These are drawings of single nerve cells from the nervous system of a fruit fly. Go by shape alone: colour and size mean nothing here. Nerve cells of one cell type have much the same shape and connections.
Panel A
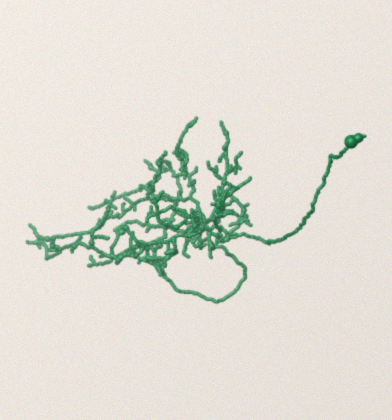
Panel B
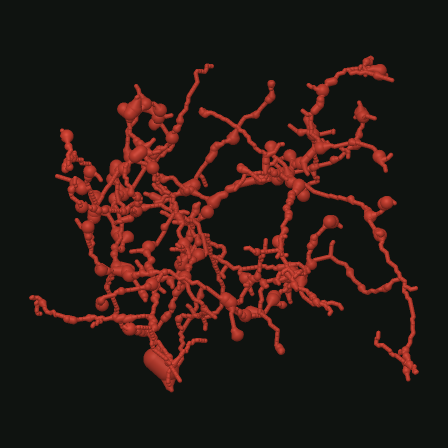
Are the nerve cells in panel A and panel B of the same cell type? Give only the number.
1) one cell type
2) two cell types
1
